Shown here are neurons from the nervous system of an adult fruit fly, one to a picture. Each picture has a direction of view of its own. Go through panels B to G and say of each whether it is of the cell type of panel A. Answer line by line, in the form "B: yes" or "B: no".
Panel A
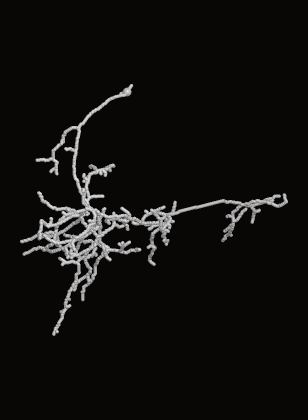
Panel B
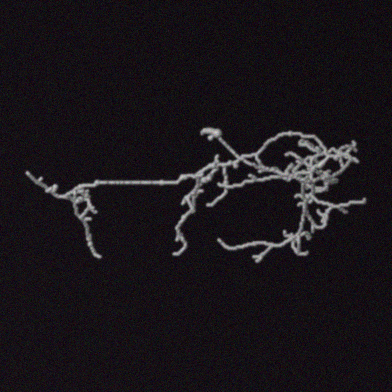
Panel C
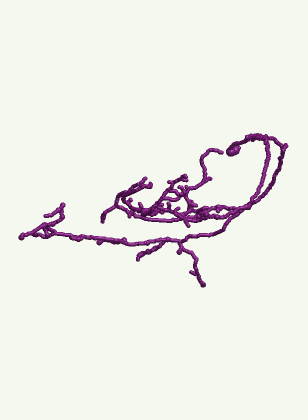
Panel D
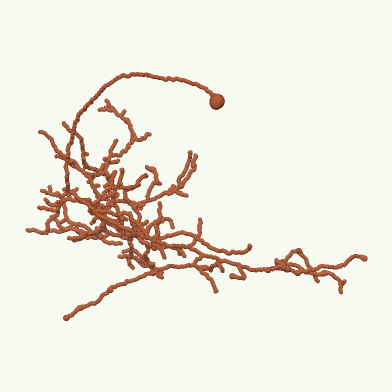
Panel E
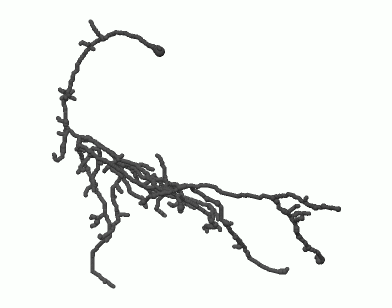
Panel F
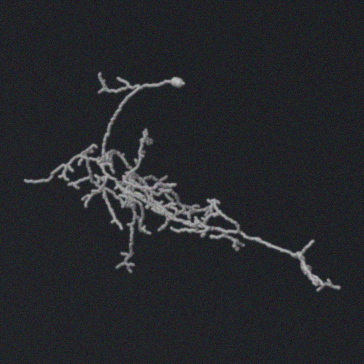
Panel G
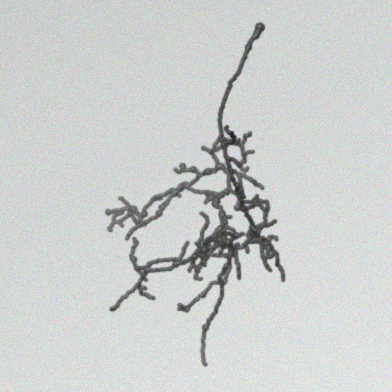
B: yes
C: no
D: no
E: yes
F: yes
G: yes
